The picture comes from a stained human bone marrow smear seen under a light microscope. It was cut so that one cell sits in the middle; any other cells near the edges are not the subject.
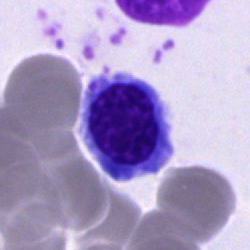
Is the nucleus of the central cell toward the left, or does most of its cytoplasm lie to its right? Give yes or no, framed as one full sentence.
Yes, the nucleus of this cell lies toward the left.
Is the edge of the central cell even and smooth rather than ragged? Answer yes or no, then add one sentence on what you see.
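No. The cell outline is irregular, with small blunt bulges of cytoplasm at its edge.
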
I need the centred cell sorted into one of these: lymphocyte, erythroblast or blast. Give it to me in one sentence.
The cell shown in the center of this light-microscope crop is an erythroblast.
